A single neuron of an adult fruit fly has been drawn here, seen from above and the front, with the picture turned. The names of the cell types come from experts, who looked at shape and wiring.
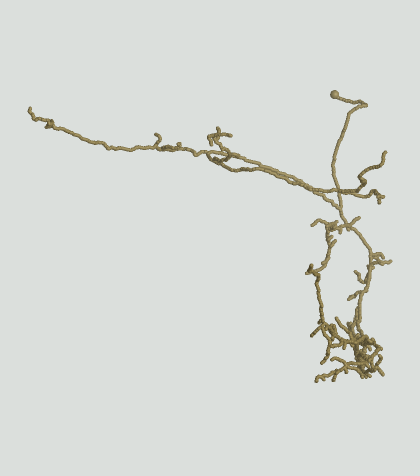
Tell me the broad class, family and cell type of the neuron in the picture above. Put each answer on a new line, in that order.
central-brain intrinsic neuron
hemilineage DM6_ventral
LAL188_a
